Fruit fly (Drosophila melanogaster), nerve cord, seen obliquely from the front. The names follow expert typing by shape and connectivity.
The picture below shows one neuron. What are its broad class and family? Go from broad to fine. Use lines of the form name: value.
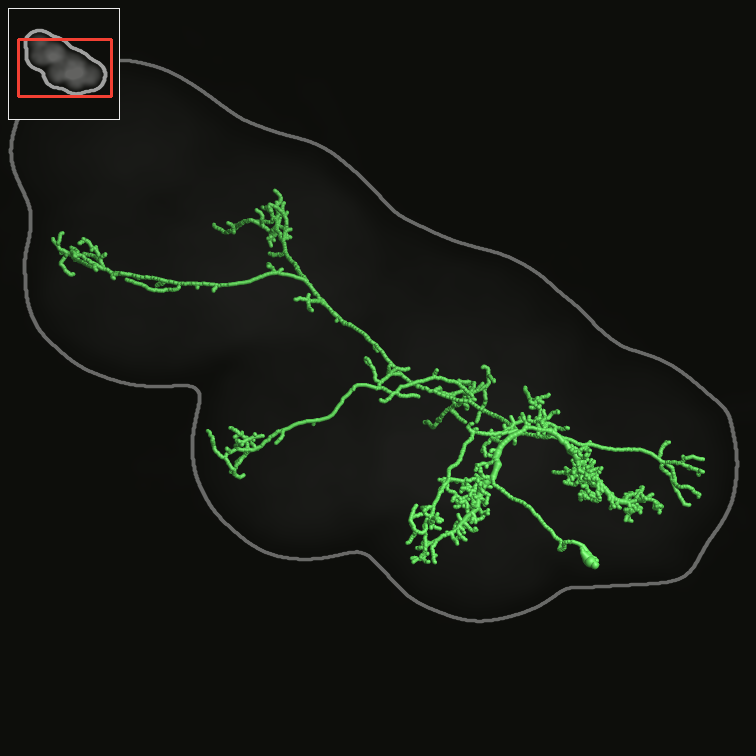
broad class: nerve-cord intrinsic neuron
family: hemilineage 07B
